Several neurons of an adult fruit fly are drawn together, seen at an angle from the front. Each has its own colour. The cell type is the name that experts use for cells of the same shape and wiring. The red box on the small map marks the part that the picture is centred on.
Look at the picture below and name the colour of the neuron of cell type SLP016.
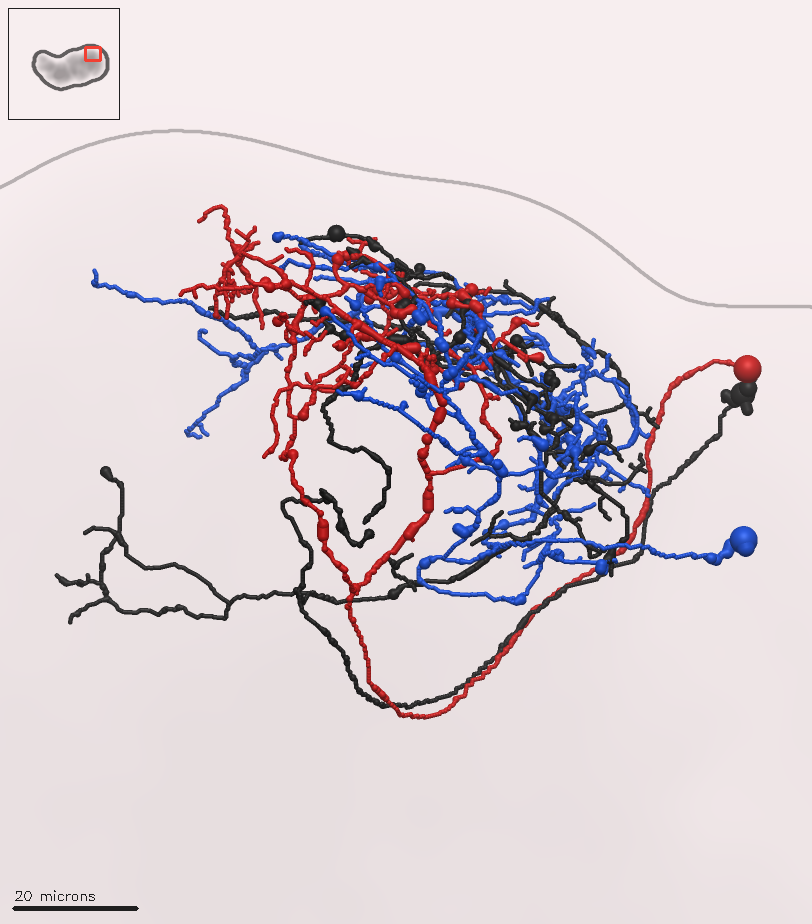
red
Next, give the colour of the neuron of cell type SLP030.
black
